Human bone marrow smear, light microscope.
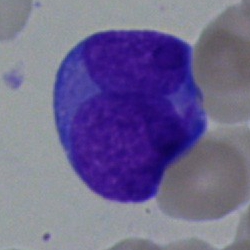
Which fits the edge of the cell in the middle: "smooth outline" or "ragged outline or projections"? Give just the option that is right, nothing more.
Smooth outline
